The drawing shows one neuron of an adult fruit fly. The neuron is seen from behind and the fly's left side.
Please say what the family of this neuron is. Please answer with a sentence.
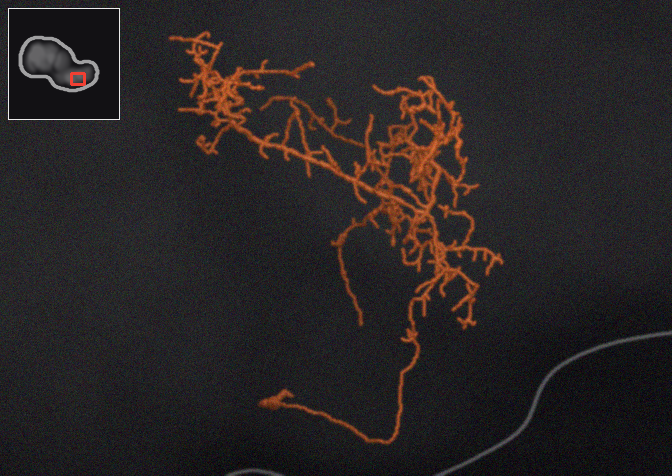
The family is hemilineage 13A.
